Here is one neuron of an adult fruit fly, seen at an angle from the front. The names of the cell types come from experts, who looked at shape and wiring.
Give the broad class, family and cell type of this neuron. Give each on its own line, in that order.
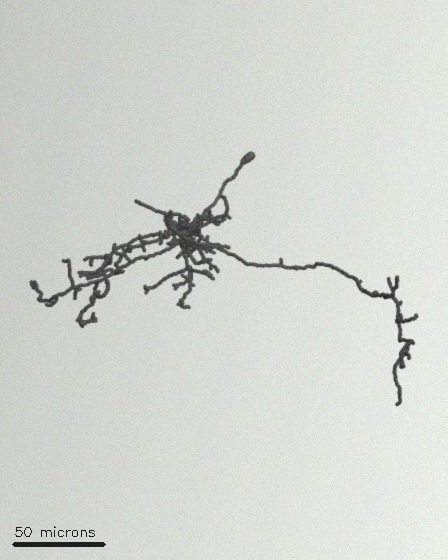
central-brain intrinsic neuron
hemilineage DL1_ventral
CL274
